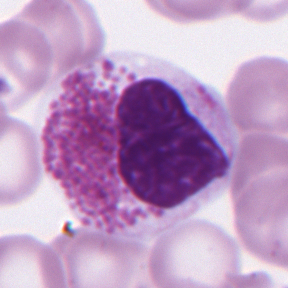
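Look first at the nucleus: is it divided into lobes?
No, it is a single mass, lying off-centre toward the right.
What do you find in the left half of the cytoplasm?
Coarse round granules, pinkish-purple, crowding that half.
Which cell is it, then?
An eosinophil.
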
